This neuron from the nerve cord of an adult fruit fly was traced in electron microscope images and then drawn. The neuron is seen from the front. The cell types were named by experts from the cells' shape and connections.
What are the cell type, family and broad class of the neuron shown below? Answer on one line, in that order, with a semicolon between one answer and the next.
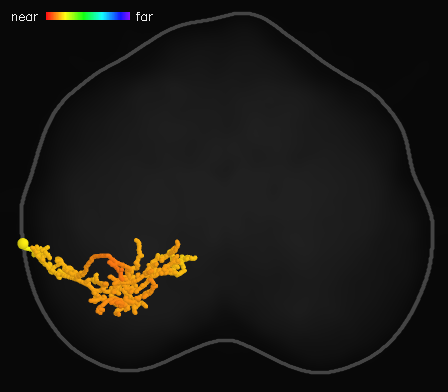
IN20A.22A077; hemilineage 20A.22A; nerve-cord intrinsic neuron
